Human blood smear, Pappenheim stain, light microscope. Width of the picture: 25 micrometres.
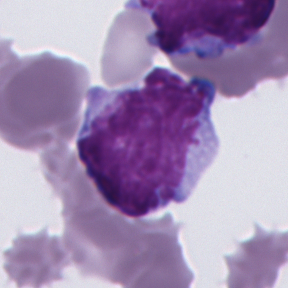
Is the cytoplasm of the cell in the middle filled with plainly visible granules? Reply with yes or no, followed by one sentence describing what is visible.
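No. No distinct granules are seen in the cytoplasm.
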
